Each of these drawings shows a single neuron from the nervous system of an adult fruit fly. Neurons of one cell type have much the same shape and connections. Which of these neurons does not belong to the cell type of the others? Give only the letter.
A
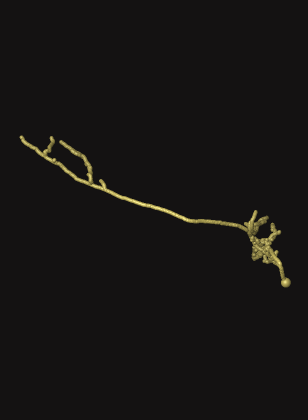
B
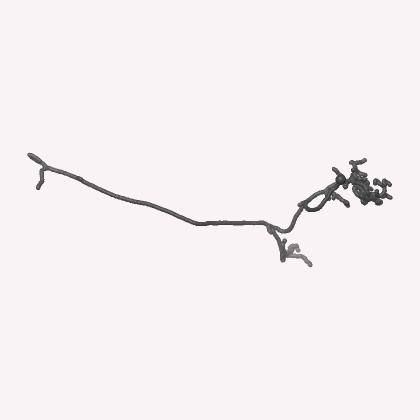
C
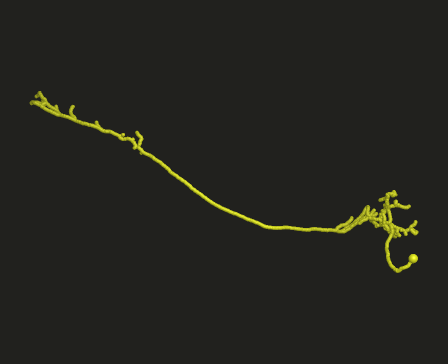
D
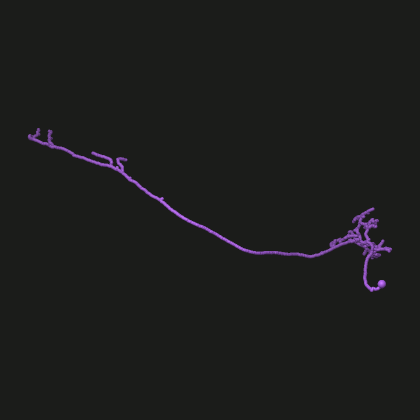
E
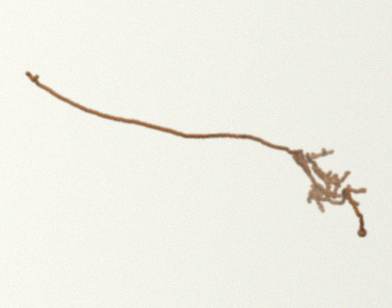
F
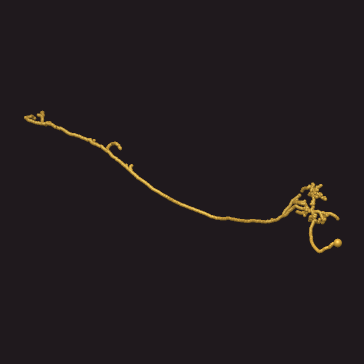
B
